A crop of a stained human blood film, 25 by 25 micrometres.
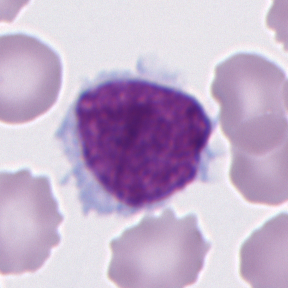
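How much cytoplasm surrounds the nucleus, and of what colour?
A scant rim of pale blue.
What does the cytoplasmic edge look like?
Ragged, with fine hair-like projections.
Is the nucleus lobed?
No; it is a single mass about 11 micrometres across.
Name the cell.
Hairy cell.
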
